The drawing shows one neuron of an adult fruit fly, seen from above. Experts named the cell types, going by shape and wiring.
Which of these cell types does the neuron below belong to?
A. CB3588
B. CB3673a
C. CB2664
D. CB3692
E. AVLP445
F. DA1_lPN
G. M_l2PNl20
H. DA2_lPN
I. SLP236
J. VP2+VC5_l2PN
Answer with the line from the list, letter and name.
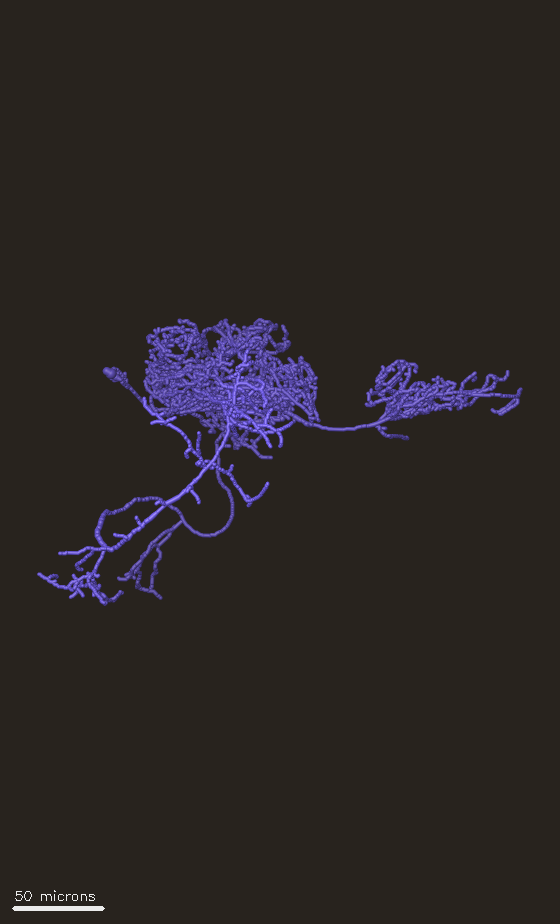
G. M_l2PNl20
